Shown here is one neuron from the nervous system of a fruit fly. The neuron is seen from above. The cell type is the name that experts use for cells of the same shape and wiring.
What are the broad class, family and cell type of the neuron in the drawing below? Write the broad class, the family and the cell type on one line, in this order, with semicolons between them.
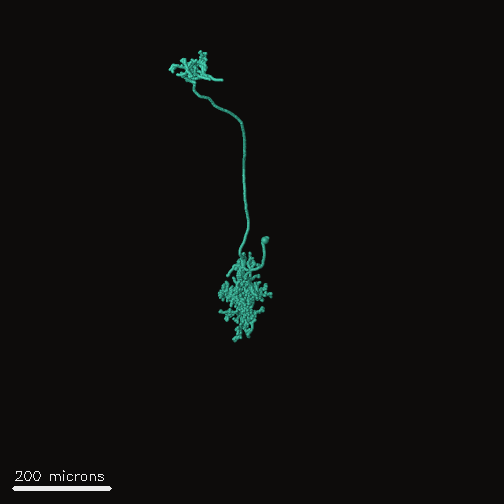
ascending neuron; hemilineage 07B; AN07B018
